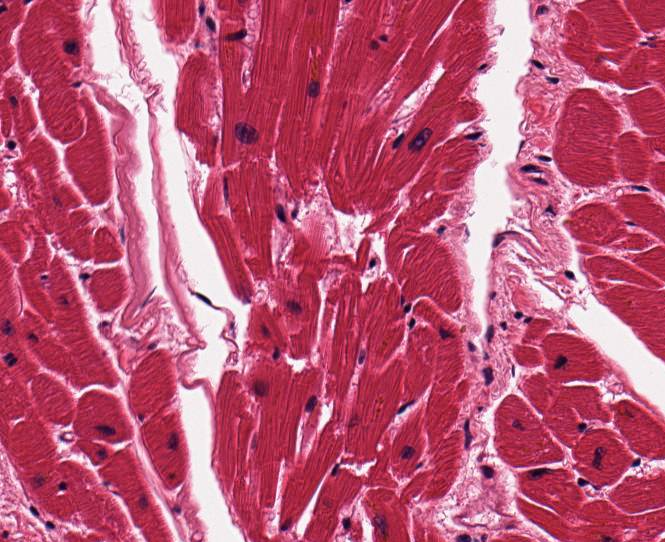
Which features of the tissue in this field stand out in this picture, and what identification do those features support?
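In the central band I can follow lengthwise fibres that branch and join one another. Their cytoplasm takes a deep pink-red stain. Between the muscle bundles run thin strands of pale pink loose connective tissue carrying small, dark, elongated nuclei, and I find no fat cells in the field. This is the left ventricle of the heart.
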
